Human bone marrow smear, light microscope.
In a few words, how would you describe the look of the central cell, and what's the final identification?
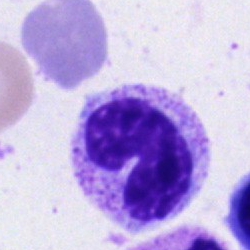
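The nucleus is kidney-shaped, a narrow cleft cutting into its lower part. Its chromatin is dark purple and coarsely clumped, with small paler patches. A moderate rim of pale lilac-pink cytoplasm encloses it, with fine purple-pink granules scattered throughout. This cell is a metamyelocyte.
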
